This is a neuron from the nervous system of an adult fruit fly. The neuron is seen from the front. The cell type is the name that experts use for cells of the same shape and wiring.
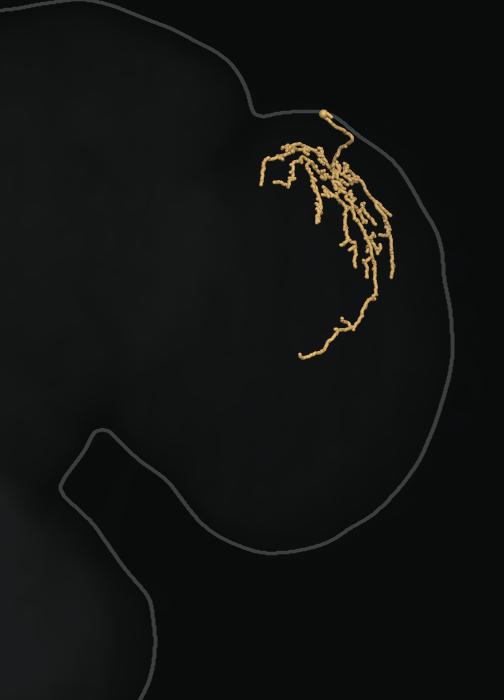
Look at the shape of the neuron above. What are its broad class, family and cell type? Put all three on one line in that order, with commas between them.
optic-lobe intrinsic neuron, Cm, Cm14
